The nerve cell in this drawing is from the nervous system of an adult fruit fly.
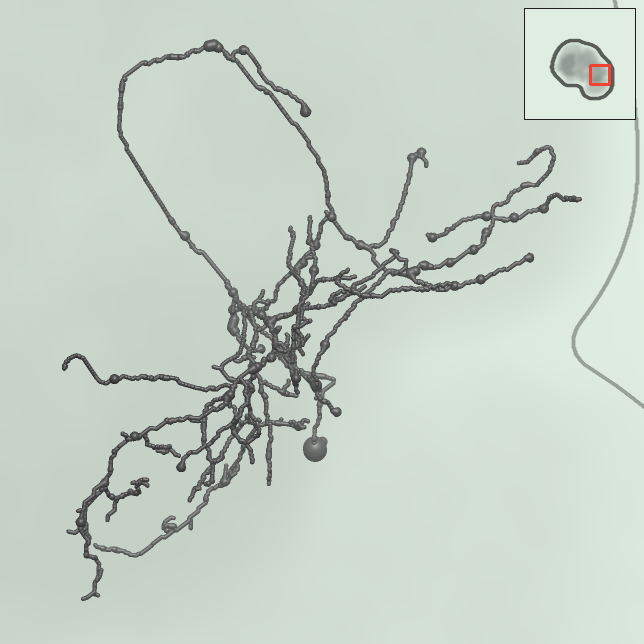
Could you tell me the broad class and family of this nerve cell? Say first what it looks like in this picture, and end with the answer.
The picture shows dozens of branch ends. As drawn here it is about as wide as it is tall. This is a central-brain intrinsic neuron. Its family is hemilineage VLPl&d1_dorsal.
